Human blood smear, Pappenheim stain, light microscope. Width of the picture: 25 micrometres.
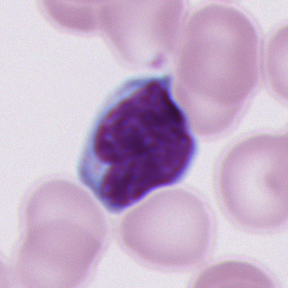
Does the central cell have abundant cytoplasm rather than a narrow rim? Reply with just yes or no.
No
